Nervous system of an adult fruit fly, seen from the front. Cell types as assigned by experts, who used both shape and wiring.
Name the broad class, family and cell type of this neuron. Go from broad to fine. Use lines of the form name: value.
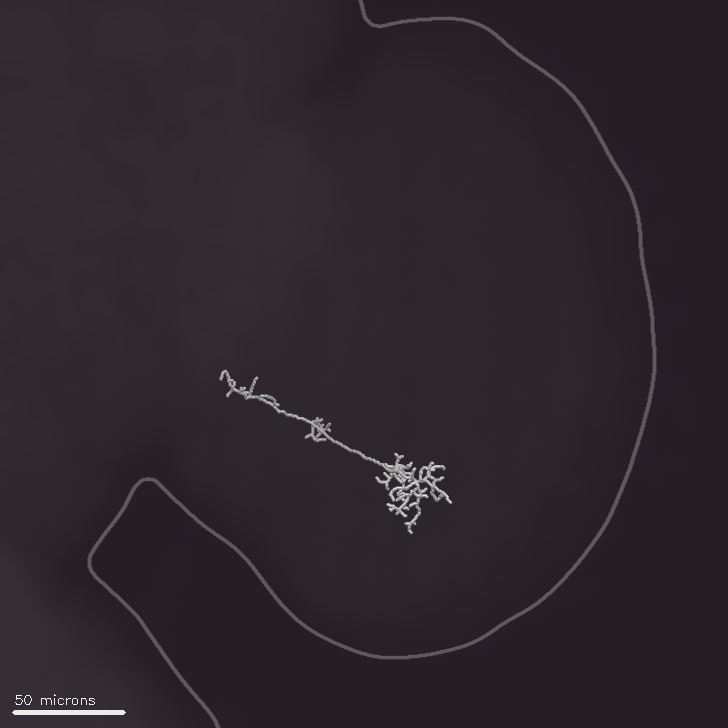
broad class: optic-lobe intrinsic neuron
family: TmY
cell type: TmY13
